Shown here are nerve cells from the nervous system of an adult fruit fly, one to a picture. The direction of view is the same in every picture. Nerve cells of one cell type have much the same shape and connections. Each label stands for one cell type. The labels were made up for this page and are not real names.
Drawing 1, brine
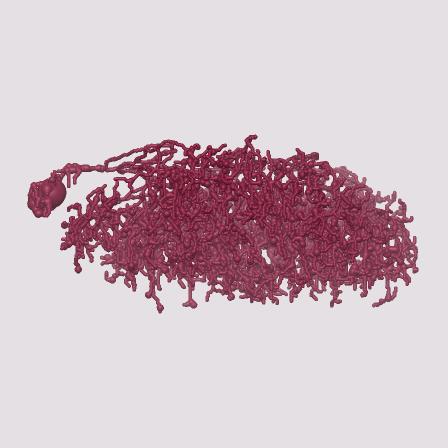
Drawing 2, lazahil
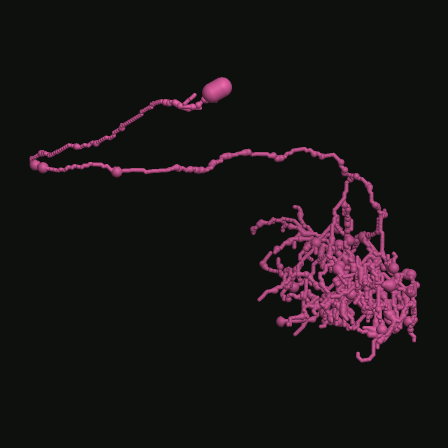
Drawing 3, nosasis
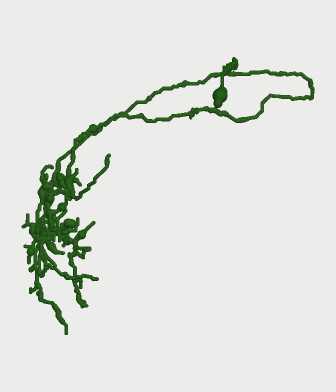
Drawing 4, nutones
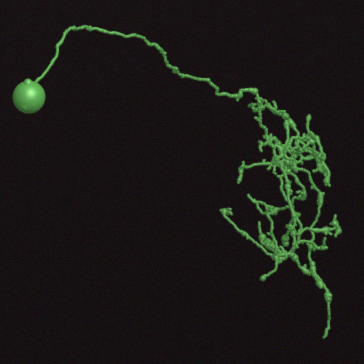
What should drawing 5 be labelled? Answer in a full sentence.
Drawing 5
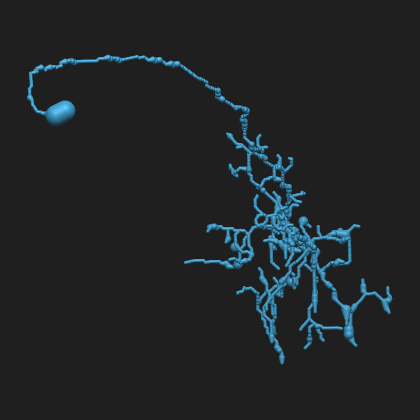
It belongs to nutones.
